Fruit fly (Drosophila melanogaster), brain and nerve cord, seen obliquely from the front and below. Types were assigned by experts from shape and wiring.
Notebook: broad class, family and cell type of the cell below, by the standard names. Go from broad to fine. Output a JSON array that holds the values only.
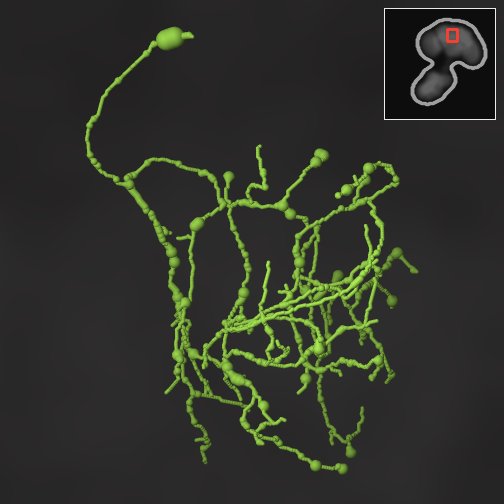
["central-brain intrinsic neuron", "hemilineage ALl1_dorsal", "lLN12A"]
